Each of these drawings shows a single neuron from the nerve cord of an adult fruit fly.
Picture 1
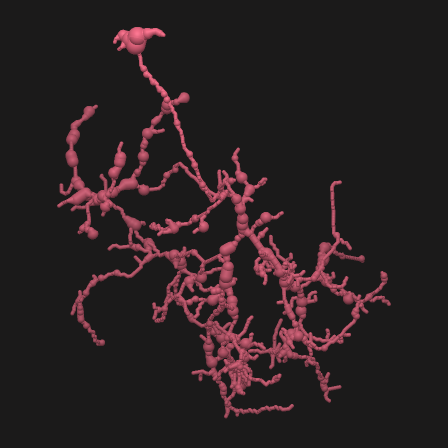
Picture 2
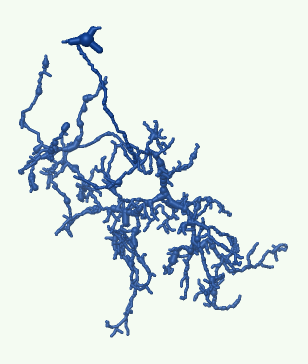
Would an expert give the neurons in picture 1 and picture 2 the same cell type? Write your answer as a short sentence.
They are of the same cell type.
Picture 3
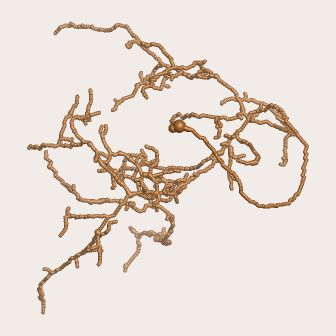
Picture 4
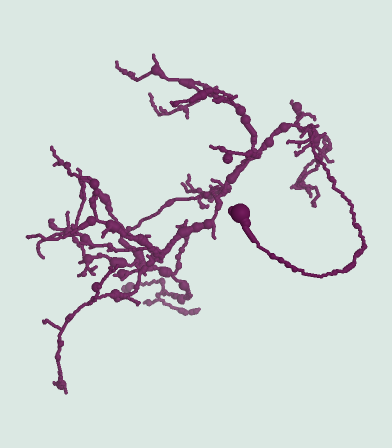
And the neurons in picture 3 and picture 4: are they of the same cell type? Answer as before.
They are of the same cell type.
